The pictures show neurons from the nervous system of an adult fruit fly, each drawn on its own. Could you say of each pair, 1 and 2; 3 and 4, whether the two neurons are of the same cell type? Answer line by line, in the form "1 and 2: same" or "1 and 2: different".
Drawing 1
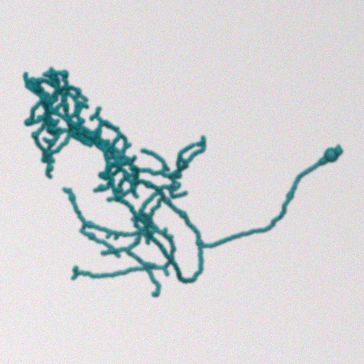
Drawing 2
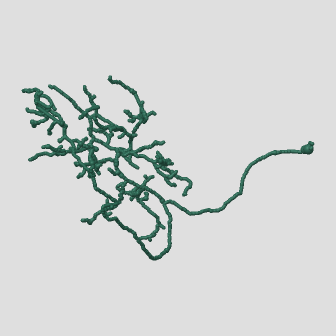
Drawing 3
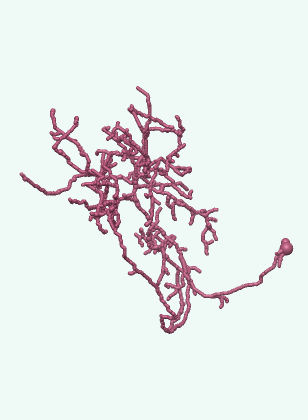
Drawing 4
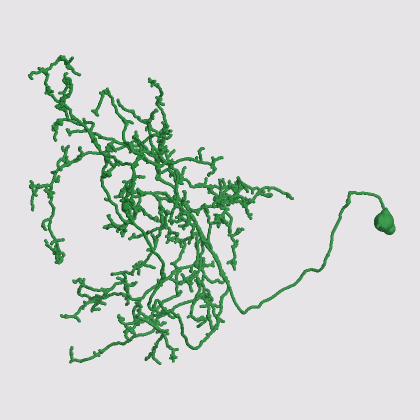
1 and 2: different
3 and 4: same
